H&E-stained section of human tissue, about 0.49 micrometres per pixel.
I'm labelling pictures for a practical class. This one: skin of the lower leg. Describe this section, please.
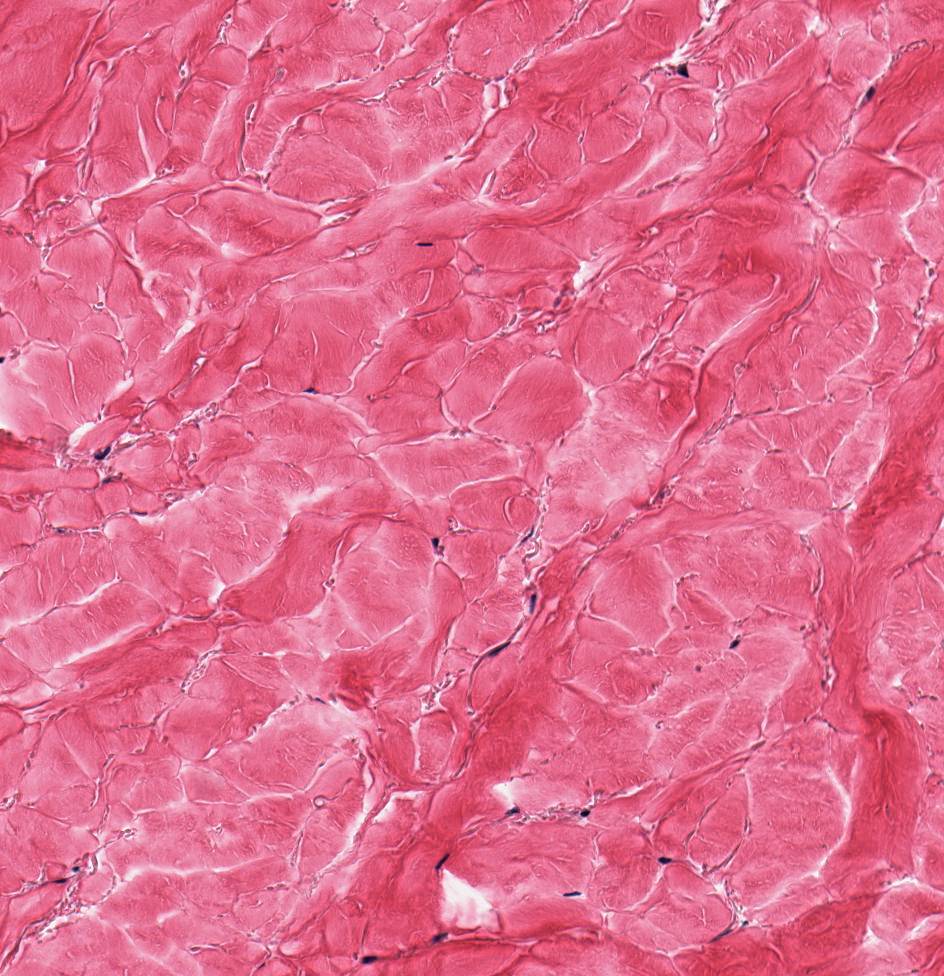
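Look across the whole field: it is filled with closely packed, polygonal, eosinophilic profiles, separated by thin clefts. Now look for nuclei; they are sparse throughout, and the few you find are thin, dark and elongated. You won't see any large vessels anywhere here.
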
